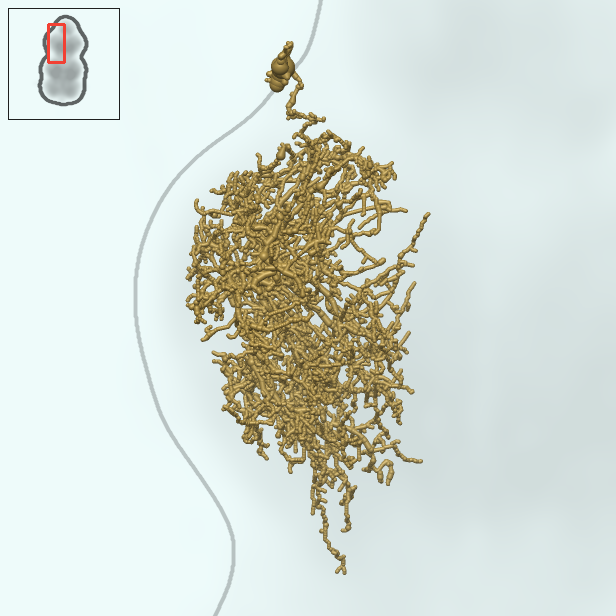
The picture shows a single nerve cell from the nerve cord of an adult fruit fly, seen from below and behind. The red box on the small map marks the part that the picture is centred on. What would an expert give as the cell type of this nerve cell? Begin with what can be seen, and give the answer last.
The picture shows more than a hundred branch ends. As drawn here it is taller than it is wide. This is a nerve-cord intrinsic neuron. The cell type is IN19A005.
